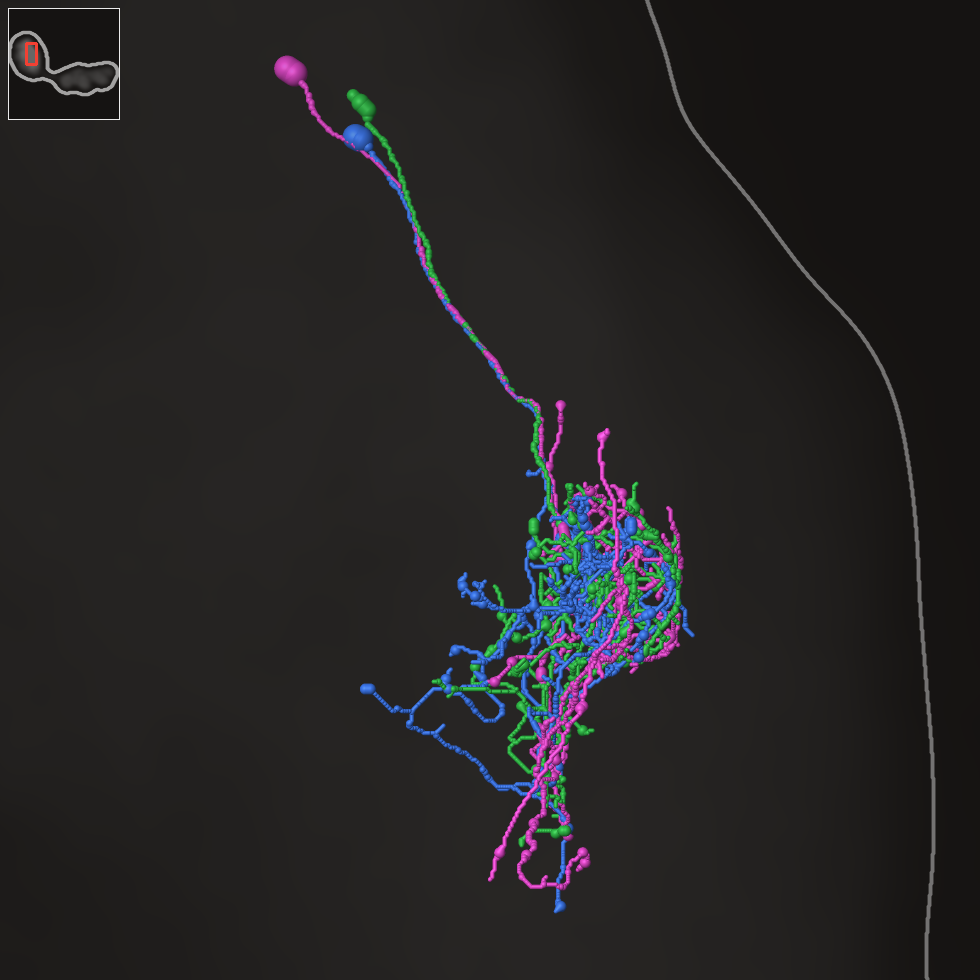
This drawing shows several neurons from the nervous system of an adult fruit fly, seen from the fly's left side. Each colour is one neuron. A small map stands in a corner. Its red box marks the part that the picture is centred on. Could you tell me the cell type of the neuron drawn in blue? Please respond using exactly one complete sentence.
As for cell type, this neuron is CB3734.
